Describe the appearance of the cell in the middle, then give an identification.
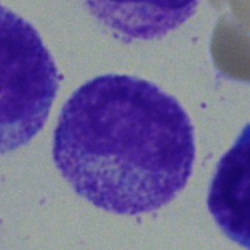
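Lower part of cell paler than upper part. Fine purple granules scattered over that paler lower part. No clear vacuoles in the cell. Cell edge without projections. Cell: myelocyte.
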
